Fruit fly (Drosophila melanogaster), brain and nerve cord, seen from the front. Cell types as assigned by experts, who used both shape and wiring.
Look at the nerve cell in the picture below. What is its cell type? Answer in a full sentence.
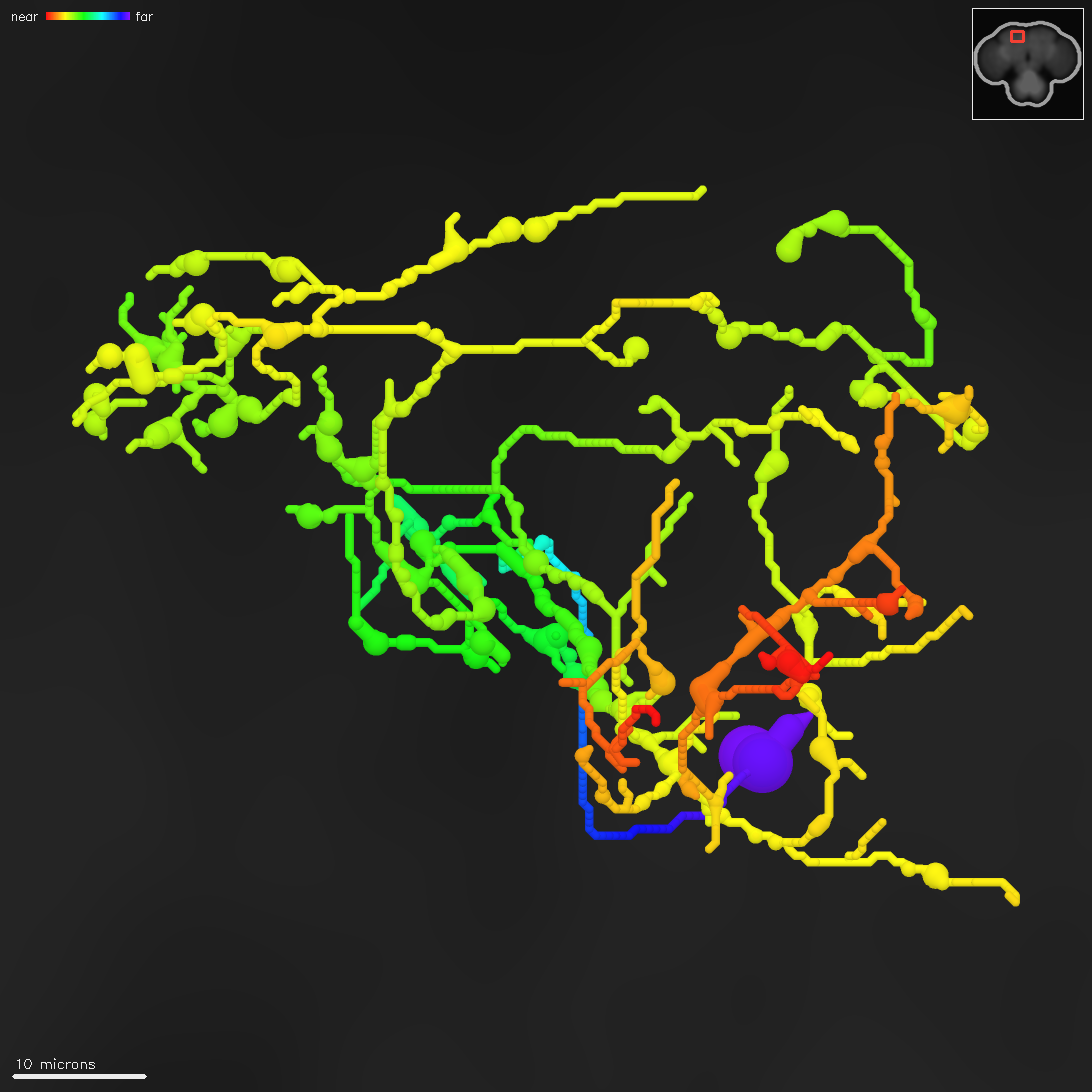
The cell type is SIP074_a.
